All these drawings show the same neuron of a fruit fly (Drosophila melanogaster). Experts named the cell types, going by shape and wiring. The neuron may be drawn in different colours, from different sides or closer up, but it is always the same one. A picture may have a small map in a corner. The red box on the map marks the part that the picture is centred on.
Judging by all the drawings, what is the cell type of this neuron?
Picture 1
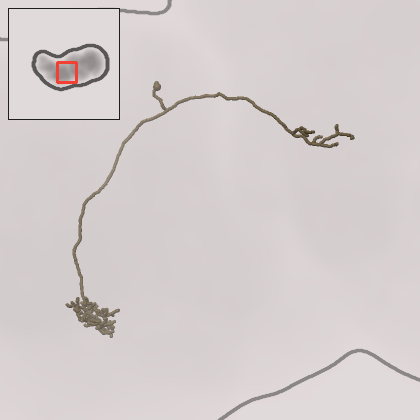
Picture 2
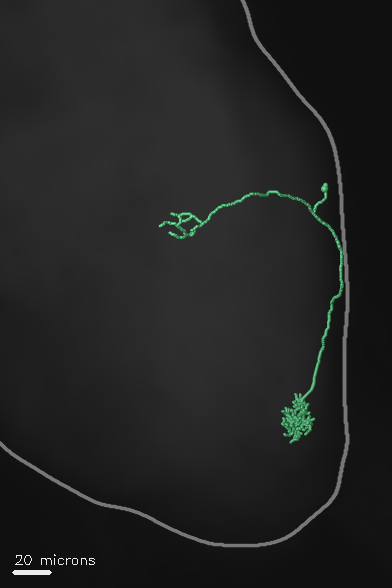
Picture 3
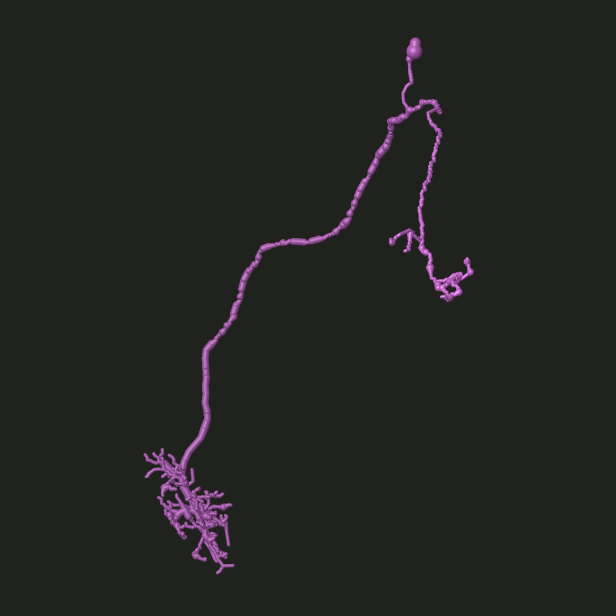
LPC1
